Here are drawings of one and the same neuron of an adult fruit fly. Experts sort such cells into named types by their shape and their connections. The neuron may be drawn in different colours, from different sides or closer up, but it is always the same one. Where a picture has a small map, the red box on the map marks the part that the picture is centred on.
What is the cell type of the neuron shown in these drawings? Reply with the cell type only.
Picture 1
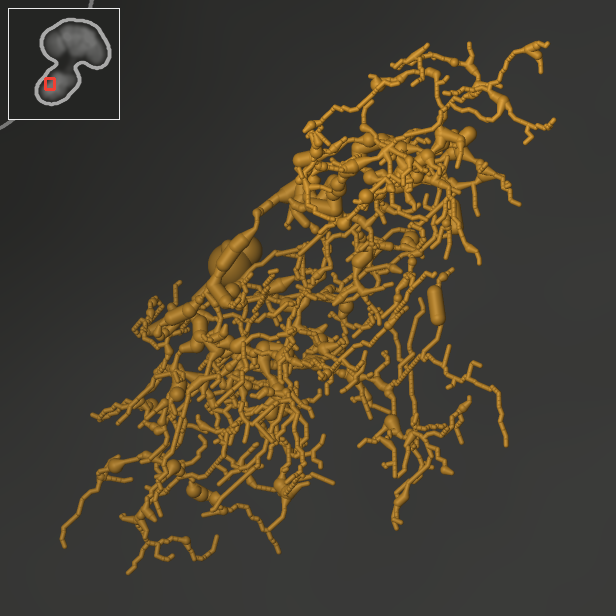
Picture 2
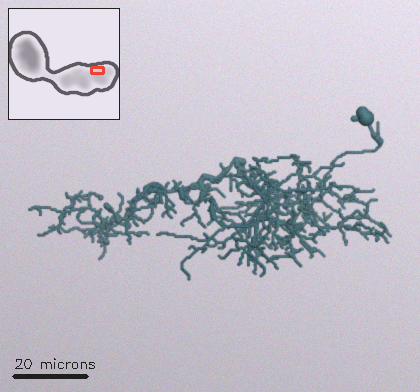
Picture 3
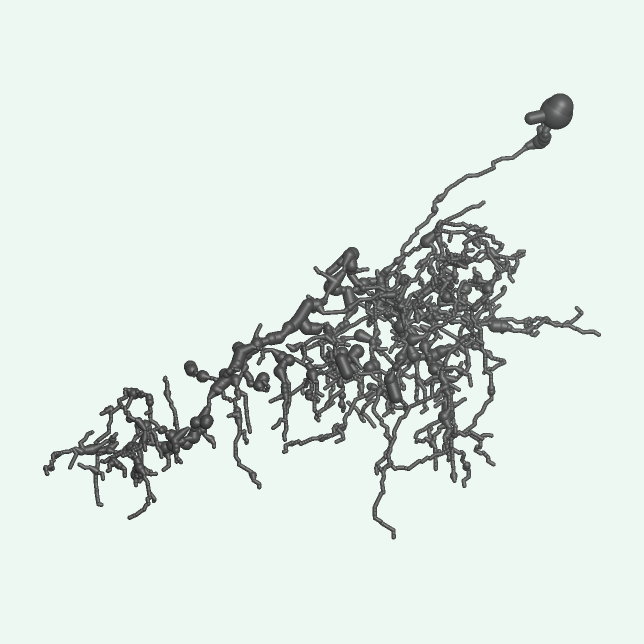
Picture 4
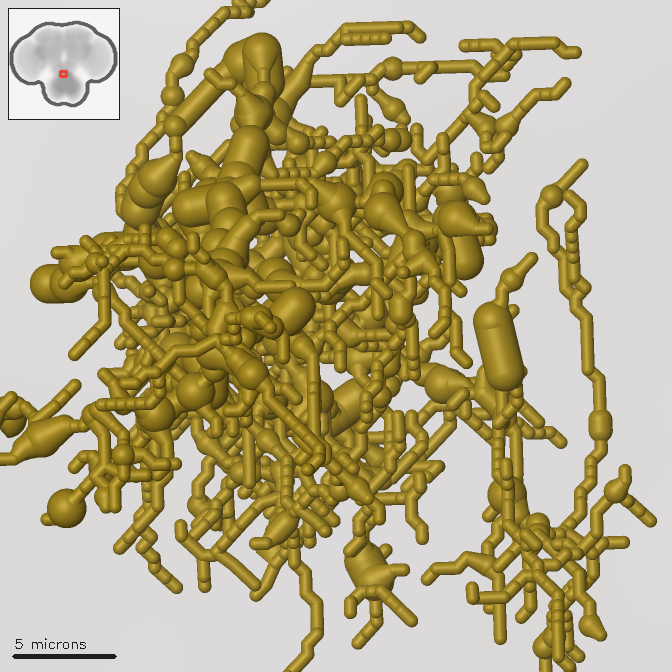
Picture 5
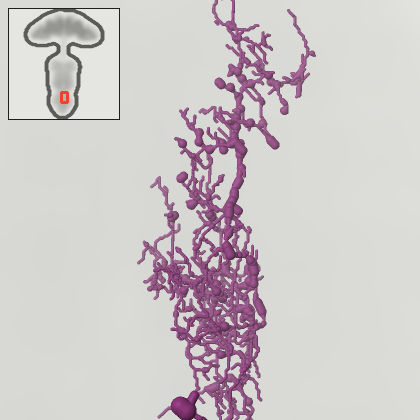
IN19A099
